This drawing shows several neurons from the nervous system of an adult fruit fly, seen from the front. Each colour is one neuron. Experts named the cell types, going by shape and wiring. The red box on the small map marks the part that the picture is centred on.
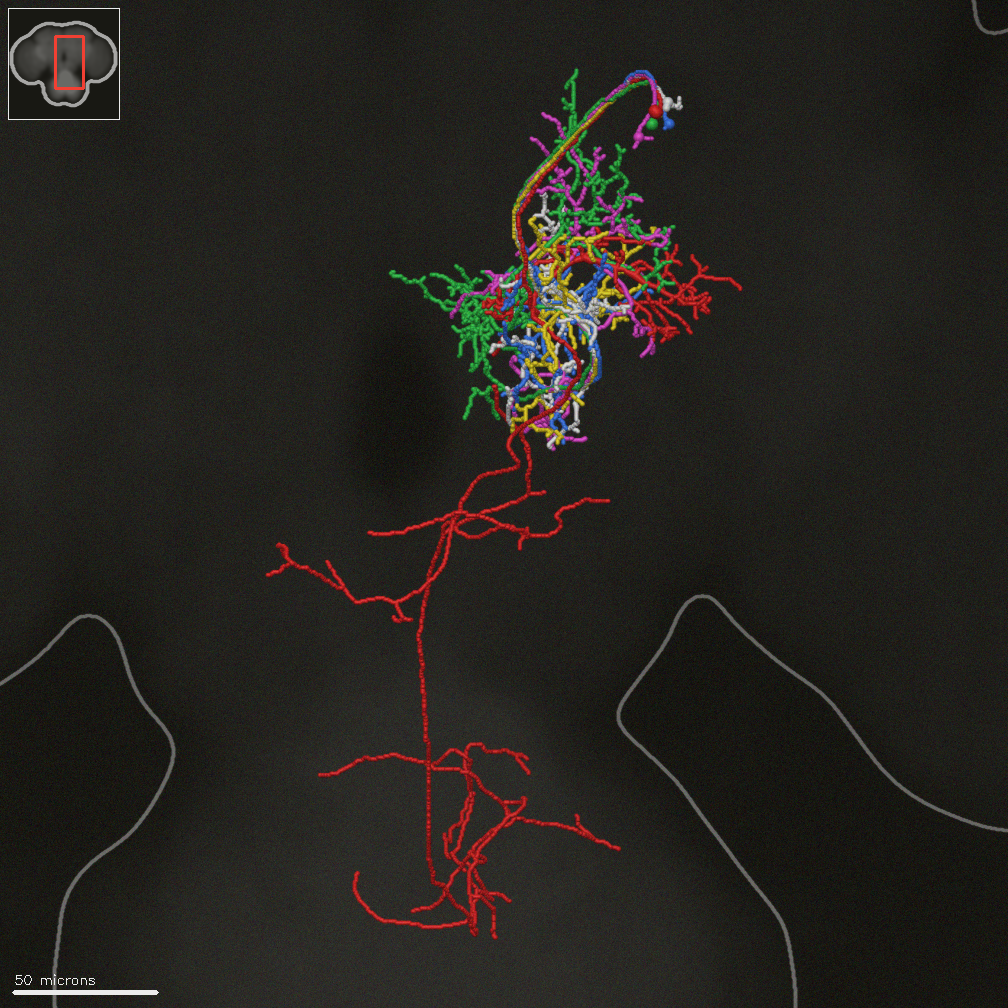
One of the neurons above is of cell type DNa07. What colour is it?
red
